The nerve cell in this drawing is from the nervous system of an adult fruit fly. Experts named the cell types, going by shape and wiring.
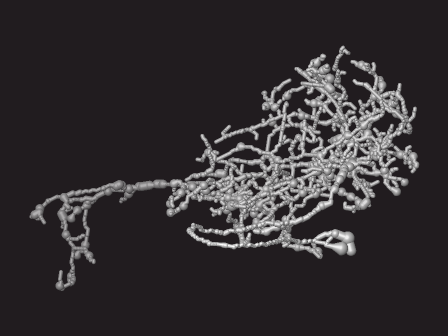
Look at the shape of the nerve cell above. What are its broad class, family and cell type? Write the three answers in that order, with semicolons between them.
central-brain intrinsic neuron; hemilineage LHl1; LHAV4j1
